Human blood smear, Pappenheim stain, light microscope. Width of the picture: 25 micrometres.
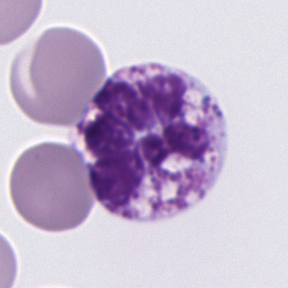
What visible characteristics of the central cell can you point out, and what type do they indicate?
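The outline is round, and the nucleus is divided into several lobes. Pale, almost colourless cytoplasm surrounds it. Granules are scattered unevenly, with pale gaps between them. The cell is a basophil.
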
